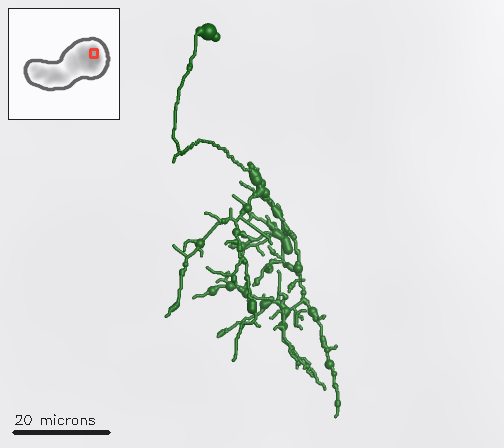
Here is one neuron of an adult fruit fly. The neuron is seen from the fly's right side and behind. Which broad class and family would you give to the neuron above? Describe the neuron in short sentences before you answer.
The cell body is at the top of the picture. From top to bottom in the picture it spans about 80 microns. The picture shows dozens of branch ends. This is an optic-lobe intrinsic neuron. The family is LPi.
